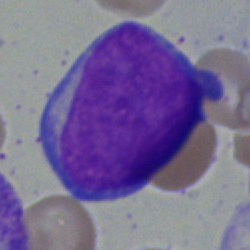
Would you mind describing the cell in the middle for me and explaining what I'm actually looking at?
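Rounded but somewhat angular, the outline of the cell in the middle resembles a tilted rounded square. A large, unindented nucleus fills most of the cell, and the cytoplasm forms only a scant, deep blue rim around it. From the upper right edge of the cell, a small blue bleb projects. This cell is a blast.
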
